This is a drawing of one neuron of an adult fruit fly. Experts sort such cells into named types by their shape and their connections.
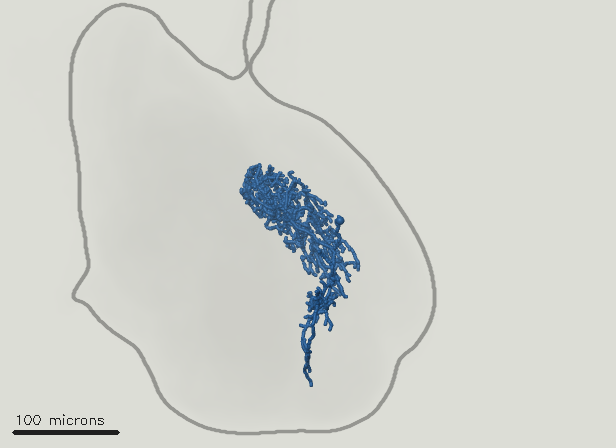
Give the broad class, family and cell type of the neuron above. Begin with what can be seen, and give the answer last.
Its cell body lies in the middle of the picture. From top to bottom in the picture it spans about 200 microns. This is a visual projection neuron. The family is LT. It is of cell type LT75.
